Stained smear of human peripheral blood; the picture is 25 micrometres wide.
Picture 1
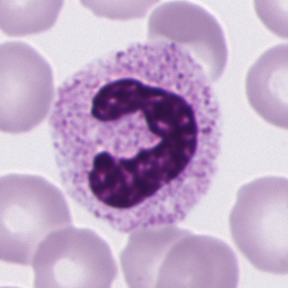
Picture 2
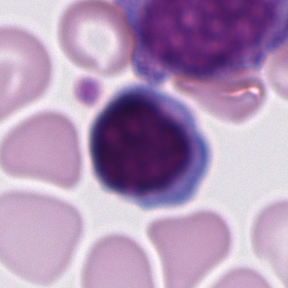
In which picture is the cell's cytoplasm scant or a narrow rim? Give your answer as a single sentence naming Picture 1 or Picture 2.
It is the cell in picture 2 whose nucleus fills most of it.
